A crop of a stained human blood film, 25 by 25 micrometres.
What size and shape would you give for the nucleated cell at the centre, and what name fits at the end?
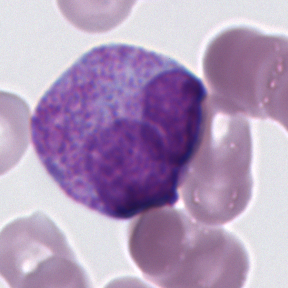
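About 16 micrometres across, this cell has a folded nucleus crossed by a curved fold line. The nucleus lies toward the right side and stains a darker purple than the cytoplasm. Fine purple-red granules are sprinkled evenly through the cytoplasm. It is an atypical promyelocyte.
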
